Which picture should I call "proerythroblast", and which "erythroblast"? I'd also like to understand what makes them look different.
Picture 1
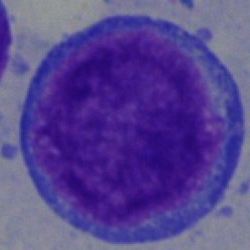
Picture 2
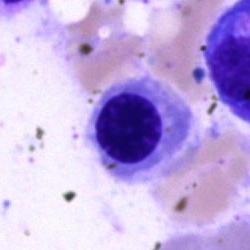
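Picture 1 is the proerythroblast; picture 2, the erythroblast. Outline: round in picture 1; rounded, with a smooth edge, in picture 2. Nucleus: takes up most of the proerythroblast; in the erythroblast it sits off-centre to the left, leaving a wider band of cytoplasm on the right. Chromatin: finely stippled purple without dense clumps in the proerythroblast; dark purple and dense-looking in the erythroblast, with no nucleolus seen.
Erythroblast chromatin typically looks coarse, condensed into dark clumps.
Cytoplasm: in the proerythroblast, a thin deep-blue rim with a paler band between the nucleus and the darker blue outer edge; in the erythroblast, pale lilac-blue.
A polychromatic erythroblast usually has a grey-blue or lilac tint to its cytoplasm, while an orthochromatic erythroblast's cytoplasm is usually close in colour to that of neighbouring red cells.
Granules: none seen in either cell.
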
